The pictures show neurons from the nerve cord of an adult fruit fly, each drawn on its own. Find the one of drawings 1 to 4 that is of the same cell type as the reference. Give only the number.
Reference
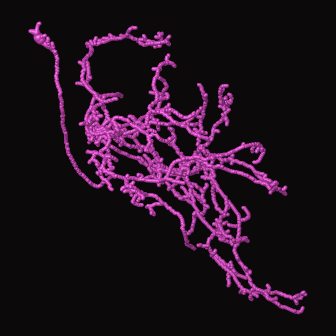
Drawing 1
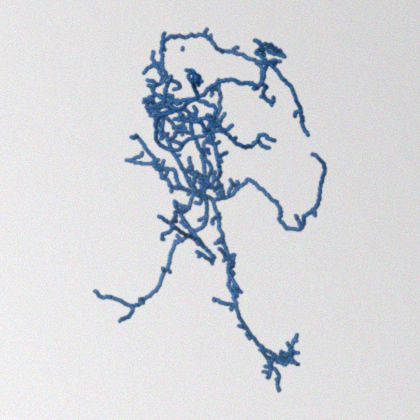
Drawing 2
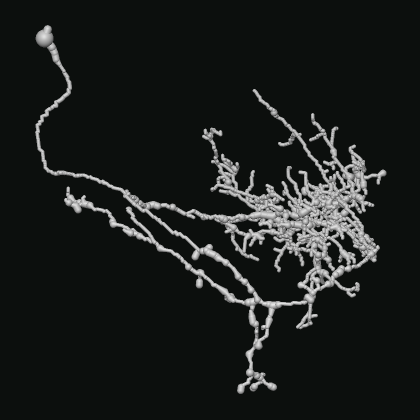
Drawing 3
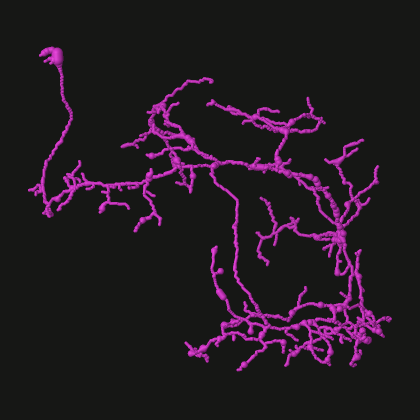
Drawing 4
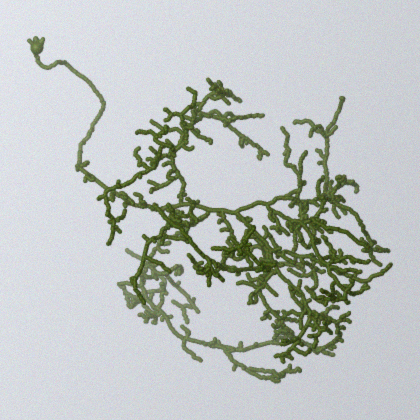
1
